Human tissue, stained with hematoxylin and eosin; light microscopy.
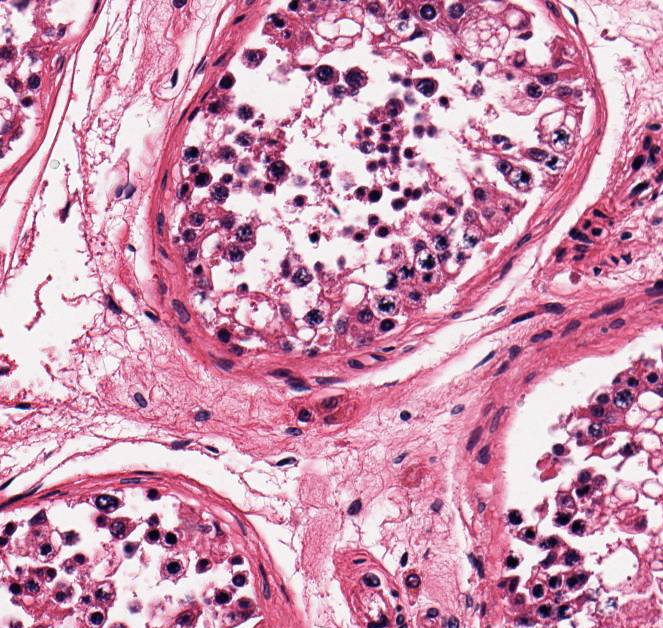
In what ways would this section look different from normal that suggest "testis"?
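This is testis. A large round tubule fills the upper centre.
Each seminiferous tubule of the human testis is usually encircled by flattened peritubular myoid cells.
That fits the pink wall around each tubule, which holds several layers of flattened, spindle-shaped nuclei. Inside the tubules, many cells have round, dark nuclei with coarse, clumped chromatin.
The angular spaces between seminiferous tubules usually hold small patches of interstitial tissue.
Fitting this, a small group of cells with abundant pink cytoplasm lies in the stroma below the upper tubule.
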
